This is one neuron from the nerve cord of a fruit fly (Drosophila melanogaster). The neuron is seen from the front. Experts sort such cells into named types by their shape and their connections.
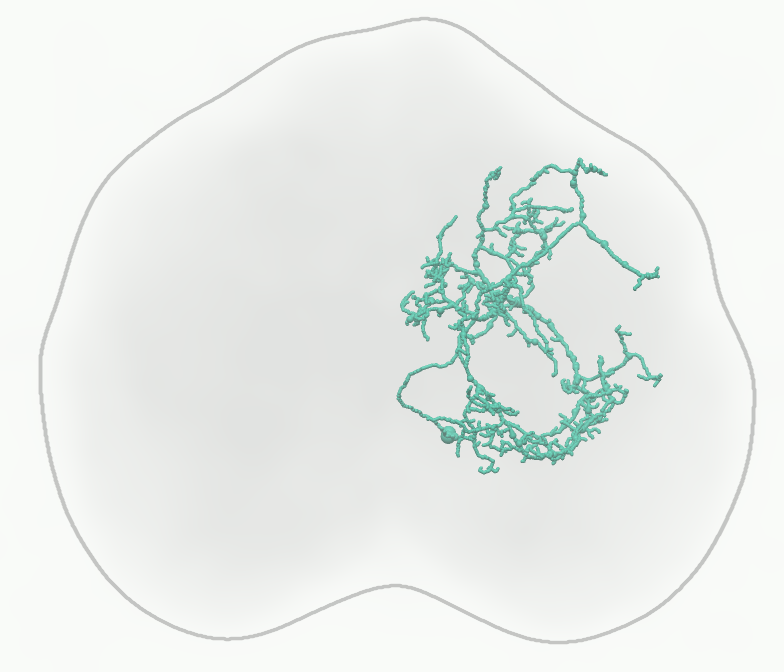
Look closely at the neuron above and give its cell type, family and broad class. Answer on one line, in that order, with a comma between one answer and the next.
IN04B096, hemilineage 04B, nerve-cord intrinsic neuron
